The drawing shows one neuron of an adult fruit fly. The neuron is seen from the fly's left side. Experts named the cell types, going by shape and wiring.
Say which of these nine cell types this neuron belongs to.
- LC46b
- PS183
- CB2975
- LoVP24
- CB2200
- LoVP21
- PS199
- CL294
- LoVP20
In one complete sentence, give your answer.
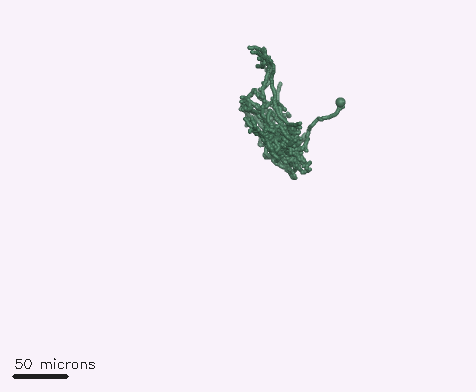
This neuron is included in the cell type CL294.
